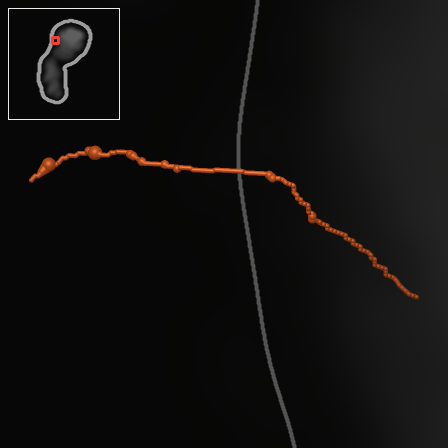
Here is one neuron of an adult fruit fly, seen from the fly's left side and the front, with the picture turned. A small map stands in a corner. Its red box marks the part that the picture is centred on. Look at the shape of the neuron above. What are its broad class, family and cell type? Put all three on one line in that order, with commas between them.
sensory neuron entering the brain, class mechanosensory, BM_InOm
